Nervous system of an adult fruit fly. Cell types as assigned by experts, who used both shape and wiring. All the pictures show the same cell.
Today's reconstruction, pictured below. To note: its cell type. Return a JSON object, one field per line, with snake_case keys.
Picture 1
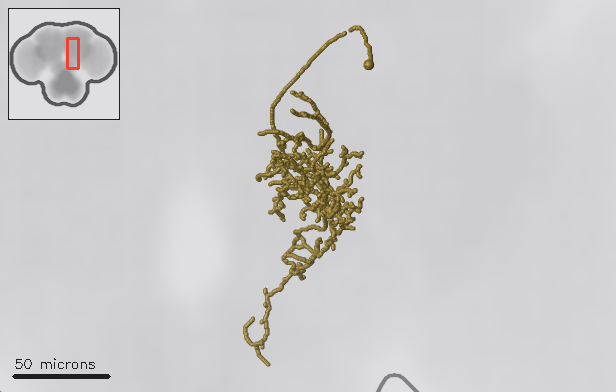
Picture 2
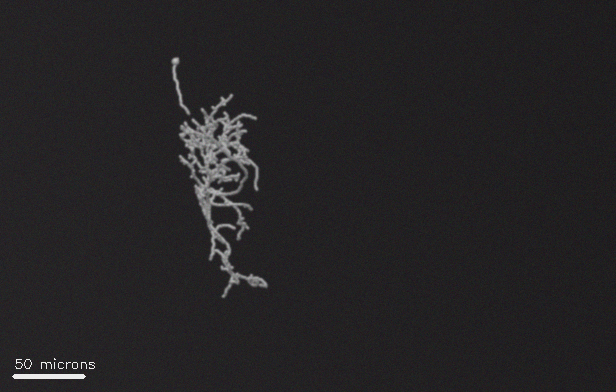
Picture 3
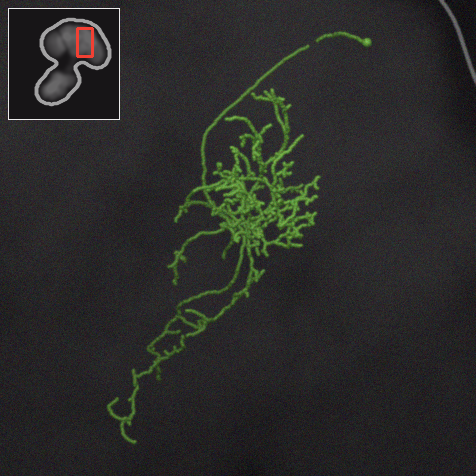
{
 "cell_type": "LAL020"
}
